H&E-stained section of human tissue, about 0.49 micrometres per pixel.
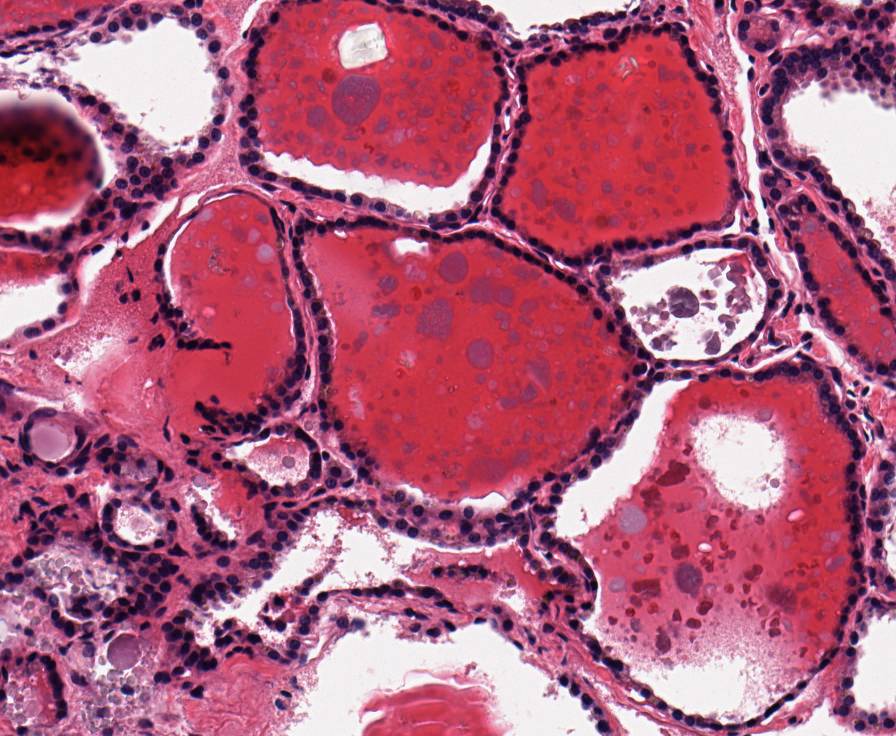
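Thyroid: closely packed rounded to polygonal follicles of varying size fill the field, the largest in the centre and right. Each has a single lining layer of low cuboidal to flattened cells with dark round nuclei. A follicle right of centre is mostly empty, with sparse fragmented material and a few round bodies.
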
